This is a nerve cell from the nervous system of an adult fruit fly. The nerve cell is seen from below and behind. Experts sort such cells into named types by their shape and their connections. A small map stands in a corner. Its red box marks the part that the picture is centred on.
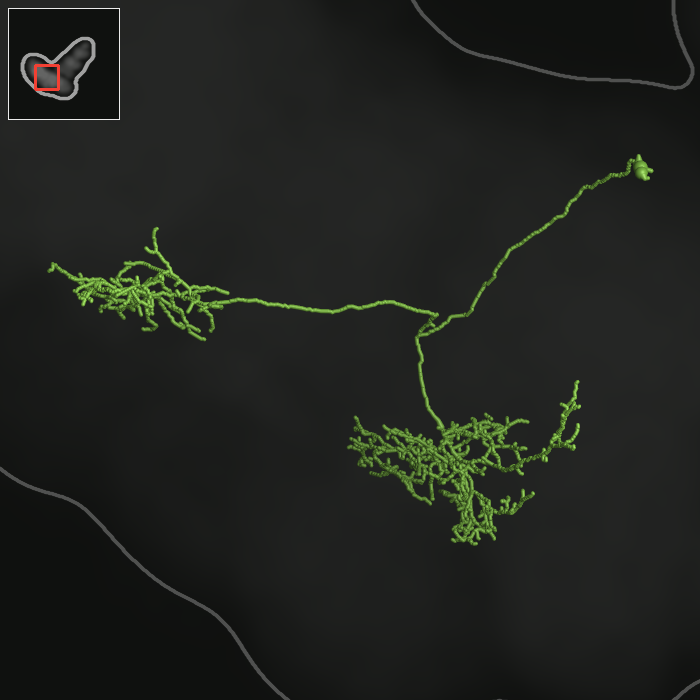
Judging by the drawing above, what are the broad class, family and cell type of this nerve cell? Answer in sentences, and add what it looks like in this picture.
Its broad class is central-brain intrinsic neuron. The family is hemilineage DM5_central. The cell type is LAL153. The cell body is at the upper right of the picture. Dozens of branch ends can be seen.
